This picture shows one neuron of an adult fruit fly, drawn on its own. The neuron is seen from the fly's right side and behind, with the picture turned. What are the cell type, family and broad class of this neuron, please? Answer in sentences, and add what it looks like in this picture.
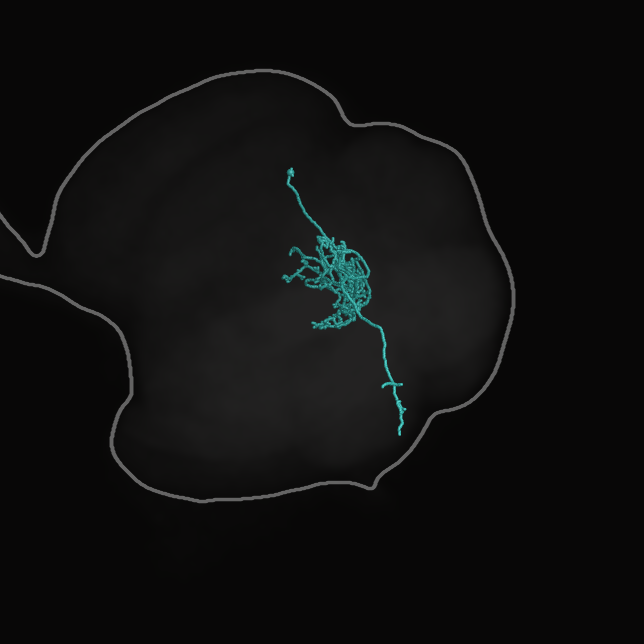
Its cell type is AVLP524_b. The family is hemilineage DL1_ventral. This is a central-brain intrinsic neuron. Its cell body lies at the top of the picture. As drawn here it is taller than it is wide.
